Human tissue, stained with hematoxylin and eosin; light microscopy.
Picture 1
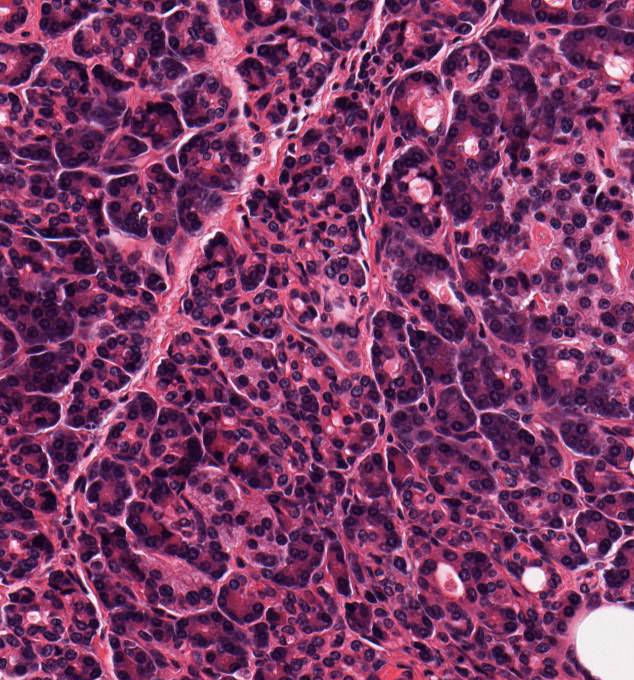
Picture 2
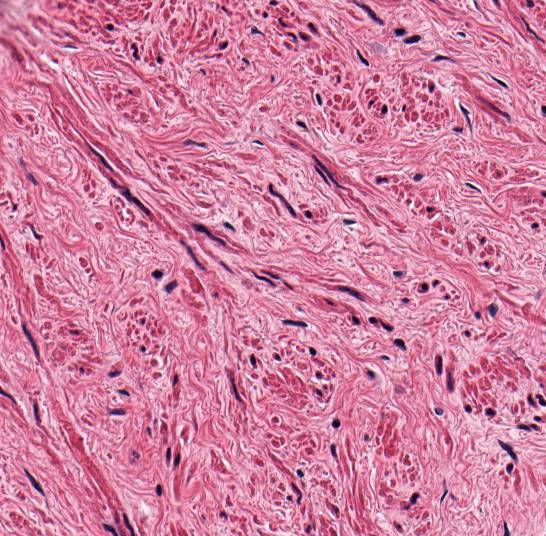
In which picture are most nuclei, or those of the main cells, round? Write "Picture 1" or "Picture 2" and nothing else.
Picture 1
